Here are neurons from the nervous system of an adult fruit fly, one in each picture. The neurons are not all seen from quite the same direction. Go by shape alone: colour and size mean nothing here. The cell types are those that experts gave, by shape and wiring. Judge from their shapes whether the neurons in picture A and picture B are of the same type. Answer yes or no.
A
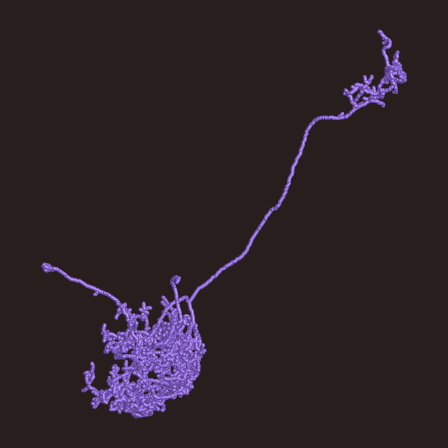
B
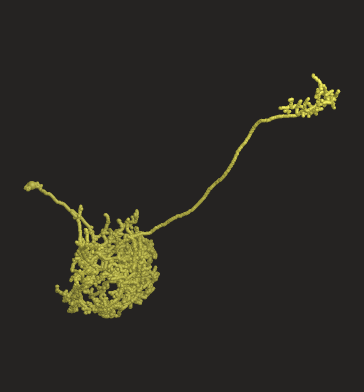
yes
